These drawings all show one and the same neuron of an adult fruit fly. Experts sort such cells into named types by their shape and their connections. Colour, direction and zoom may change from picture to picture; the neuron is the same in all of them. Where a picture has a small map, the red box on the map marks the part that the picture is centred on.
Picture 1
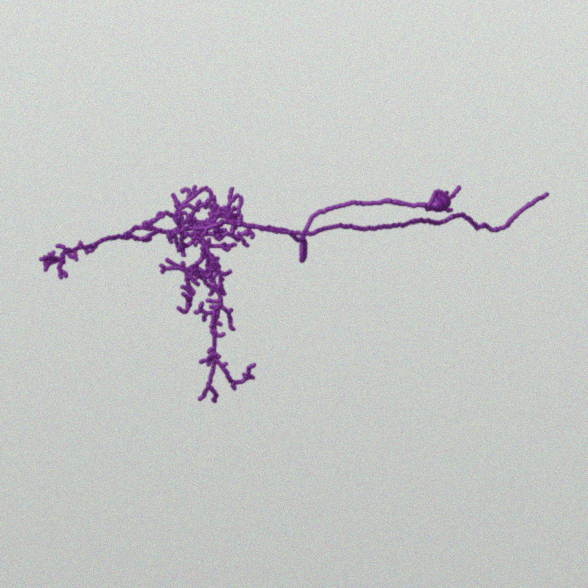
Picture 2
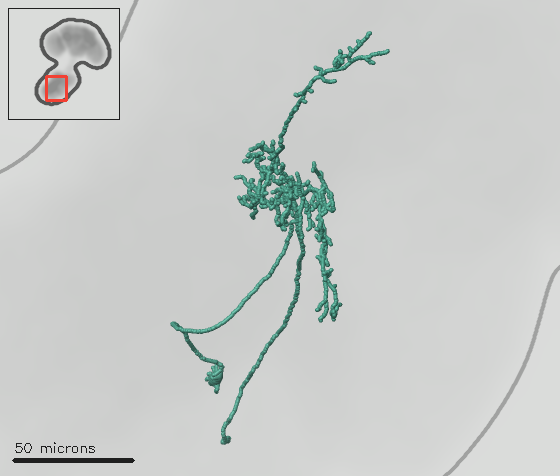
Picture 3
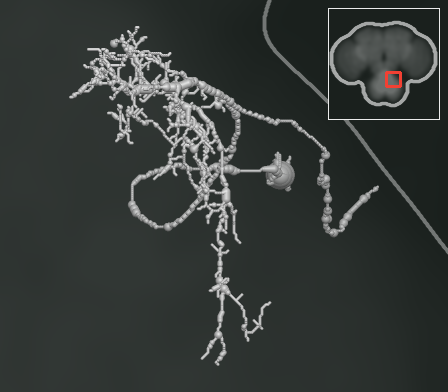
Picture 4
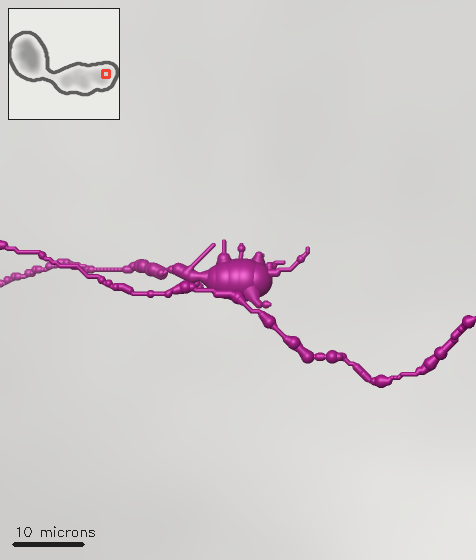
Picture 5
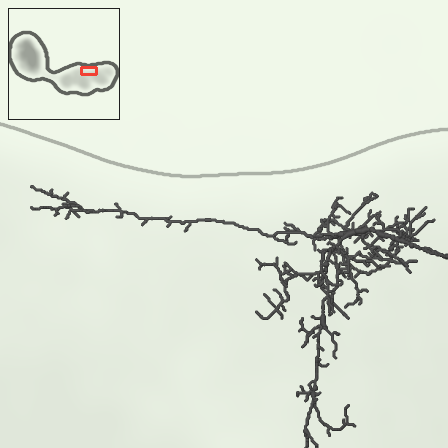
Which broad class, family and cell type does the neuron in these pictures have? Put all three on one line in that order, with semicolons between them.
motor neuron of the nerve cord; MNad; MNad29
